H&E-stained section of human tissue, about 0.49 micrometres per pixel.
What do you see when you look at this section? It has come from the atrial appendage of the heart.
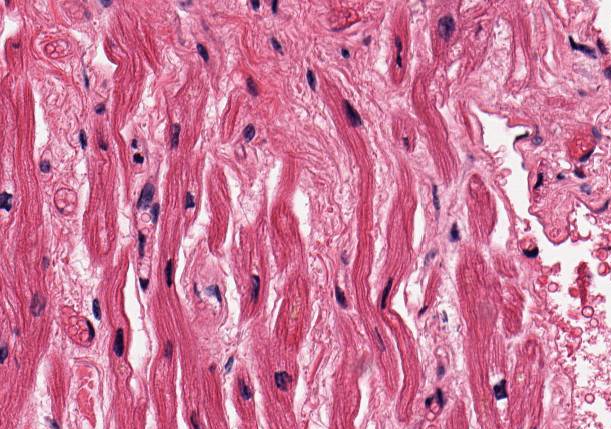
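Long, slender, pink-staining fibres cross the whole field, running roughly from top to bottom and lying parallel to one another. Their course is gently wavy rather than straight. Within the cytoplasm, fine fibrils run lengthwise along each fibre. The nuclei are dark purple and elongated, aligned with the long axis of the fibres.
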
